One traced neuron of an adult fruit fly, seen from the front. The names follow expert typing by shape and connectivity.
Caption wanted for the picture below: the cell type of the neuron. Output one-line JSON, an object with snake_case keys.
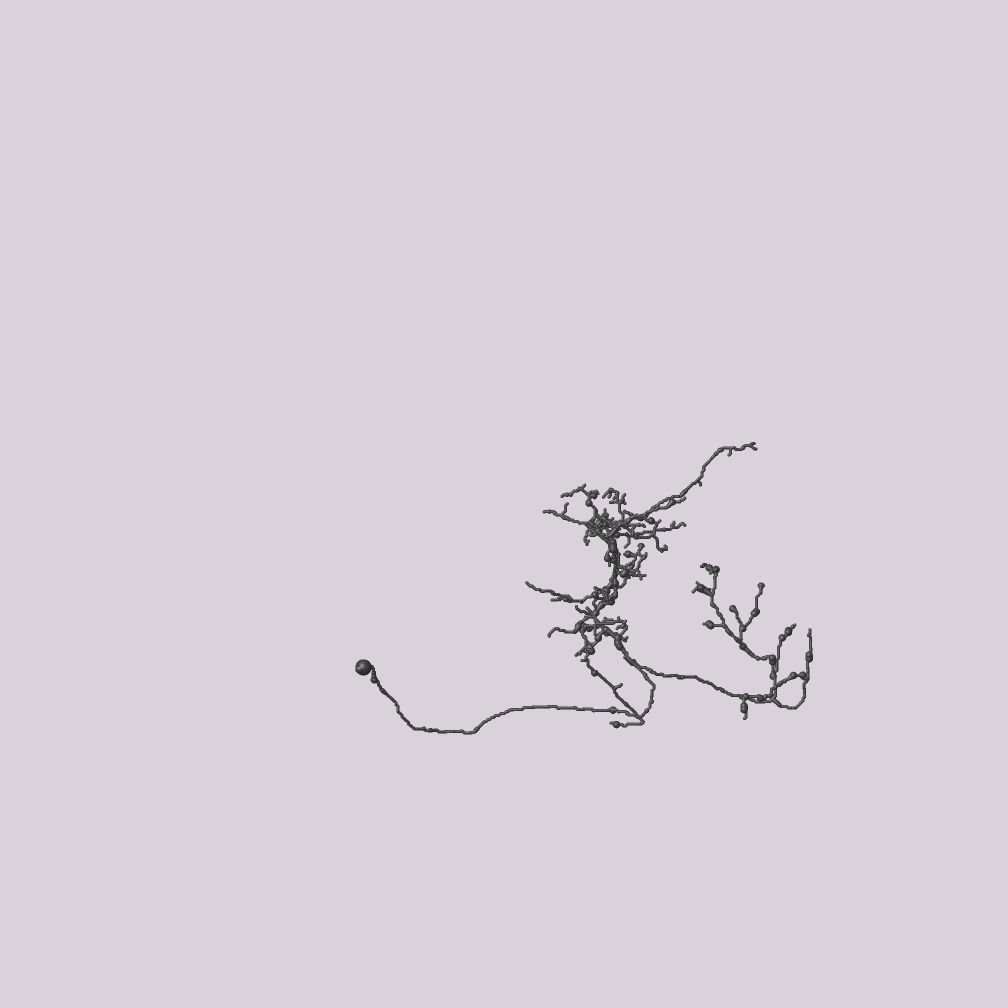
{"cell_type": "IN14A066"}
